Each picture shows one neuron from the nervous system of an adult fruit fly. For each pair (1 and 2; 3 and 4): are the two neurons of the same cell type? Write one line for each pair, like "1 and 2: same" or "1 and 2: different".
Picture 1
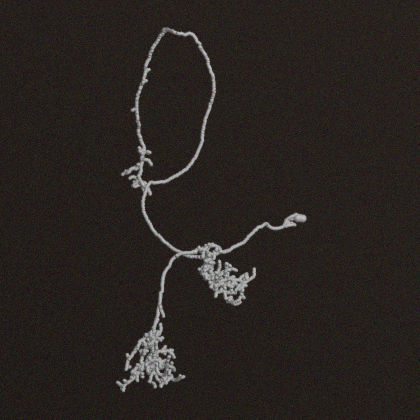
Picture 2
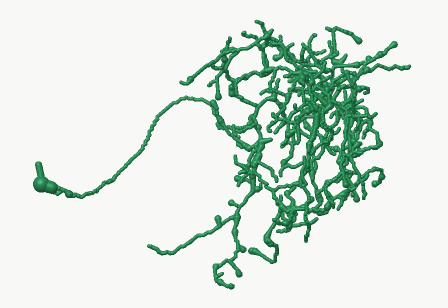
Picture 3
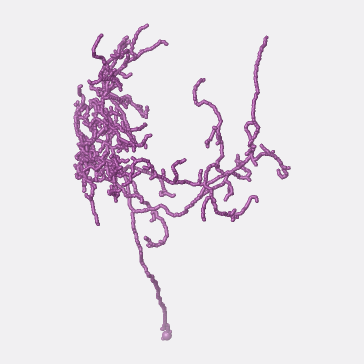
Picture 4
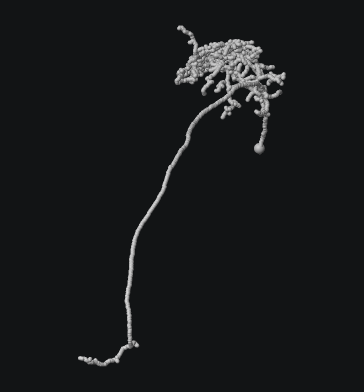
1 and 2: different
3 and 4: same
